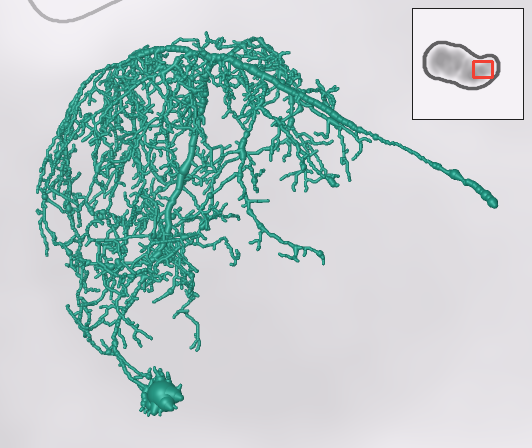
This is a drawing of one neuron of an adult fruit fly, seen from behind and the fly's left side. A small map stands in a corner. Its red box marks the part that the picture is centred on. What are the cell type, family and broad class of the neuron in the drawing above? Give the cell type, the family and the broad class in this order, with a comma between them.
MNhl29, hemilineage 24B.25B, motor neuron of the nerve cord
